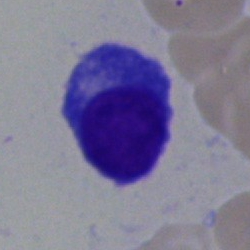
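Plasma cell, stained human bone marrow smear, light microscopy. The outline is roughly oval, with a slightly uneven, knobby margin. The cytoplasm is deep blue and widest at the upper left of the cell. A paler patch lies in the cytoplasm just above the nucleus.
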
